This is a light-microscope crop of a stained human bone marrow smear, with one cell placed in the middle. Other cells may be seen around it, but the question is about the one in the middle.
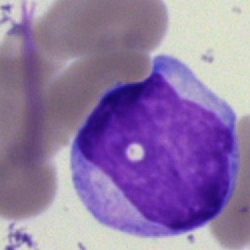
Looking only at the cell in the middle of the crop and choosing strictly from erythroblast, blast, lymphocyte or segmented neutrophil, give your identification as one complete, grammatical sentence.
Regarding the central cell, it is a blast.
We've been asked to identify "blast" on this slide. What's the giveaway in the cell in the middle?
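The cell is a blast.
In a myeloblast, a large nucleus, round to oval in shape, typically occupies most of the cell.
Here the nucleus fills most of the cell, which agrees with this.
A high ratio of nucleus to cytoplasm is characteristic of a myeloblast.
A nucleus filling most of the cell, as seen here, matches such a high ratio. The chromatin is finely textured, without coarse clumps, and the cytoplasm is pale blue-lavender. A small round clear spot lies inside the nucleus, a little left of its centre.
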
